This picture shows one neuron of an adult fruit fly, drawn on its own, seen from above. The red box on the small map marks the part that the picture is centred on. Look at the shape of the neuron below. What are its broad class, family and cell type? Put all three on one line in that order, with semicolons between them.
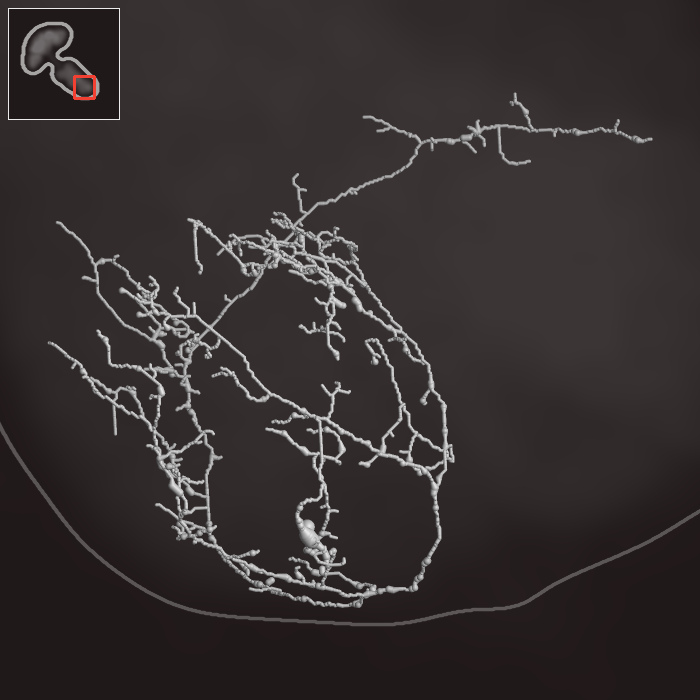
nerve-cord intrinsic neuron; hemilineage 19A; IN19A060_b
